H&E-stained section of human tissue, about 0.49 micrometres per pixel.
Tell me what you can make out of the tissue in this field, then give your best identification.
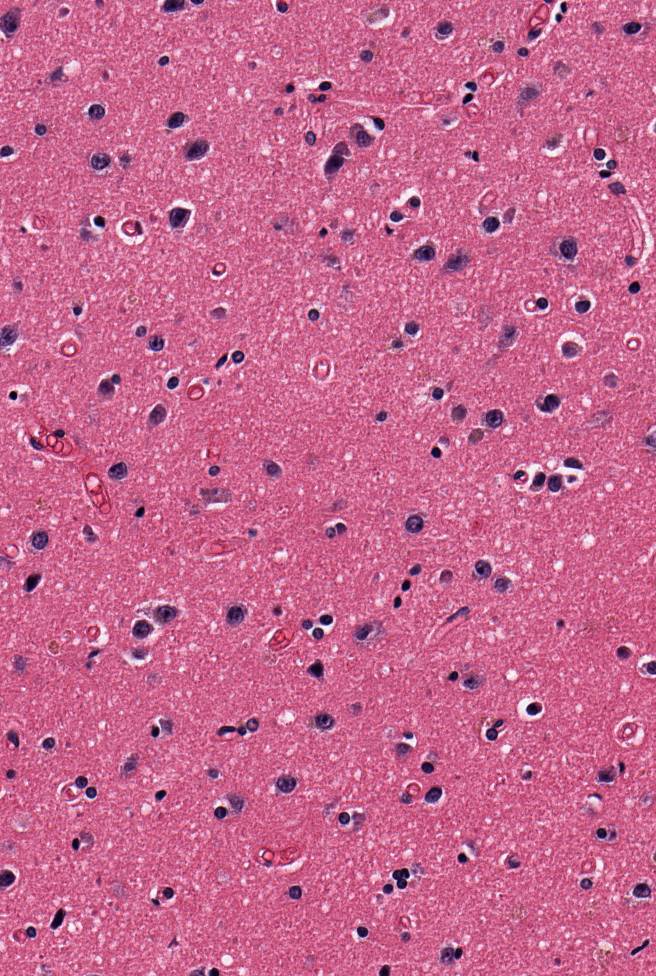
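A pink, finely granular neuropil forms the background throughout, with cells scattered through it. Larger cells have rounded nuclei and a rim of purplish cytoplasm; some are angular. Many small, round, dark nuclei with little visible cytoplasm are spread throughout. The tissue is cerebral cortex.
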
